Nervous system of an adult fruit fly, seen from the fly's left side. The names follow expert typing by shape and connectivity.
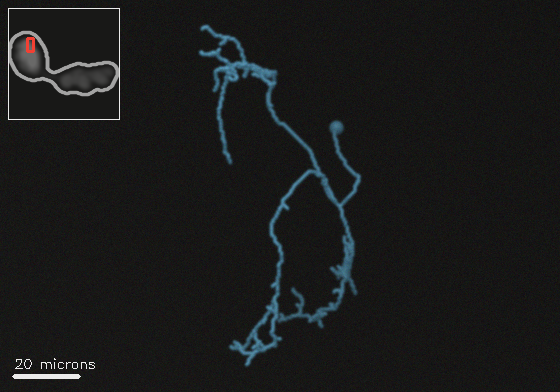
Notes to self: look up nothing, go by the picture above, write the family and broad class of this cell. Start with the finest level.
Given: hemilineage LHp2; central-brain intrinsic neuron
